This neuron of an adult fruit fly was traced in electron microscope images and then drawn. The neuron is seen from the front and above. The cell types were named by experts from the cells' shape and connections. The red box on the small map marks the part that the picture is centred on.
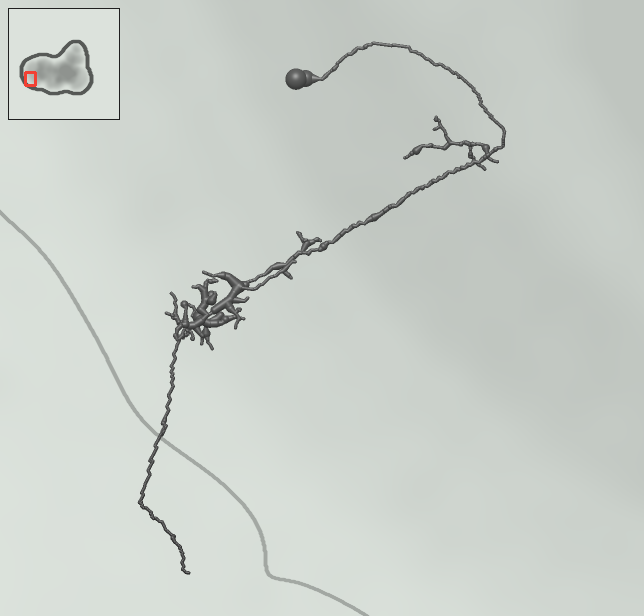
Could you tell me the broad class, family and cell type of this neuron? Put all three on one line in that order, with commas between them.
optic-lobe intrinsic neuron, C, C3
